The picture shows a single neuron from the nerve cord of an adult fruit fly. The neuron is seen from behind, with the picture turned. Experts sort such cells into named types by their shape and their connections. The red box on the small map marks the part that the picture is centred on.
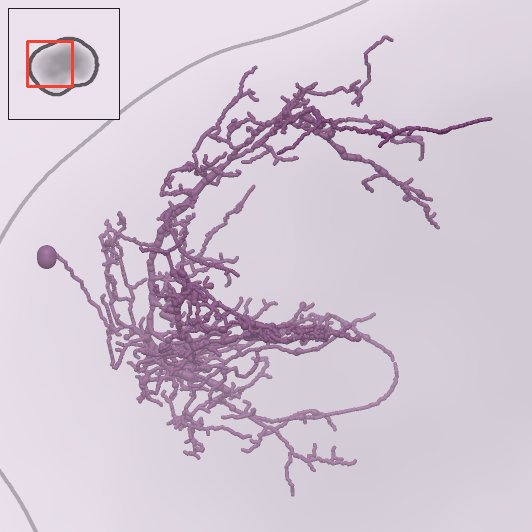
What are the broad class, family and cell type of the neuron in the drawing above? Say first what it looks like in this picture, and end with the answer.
The picture shows more than a hundred branch ends. In this view it is about as wide as it is tall. This is a nerve-cord intrinsic neuron. The family is hemilineage 17A. It is of cell type IN17A048.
